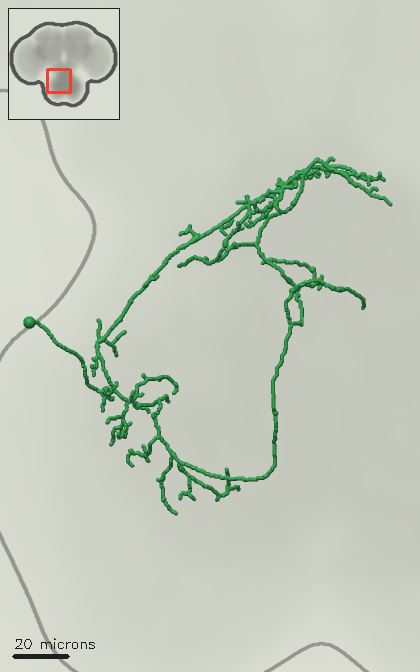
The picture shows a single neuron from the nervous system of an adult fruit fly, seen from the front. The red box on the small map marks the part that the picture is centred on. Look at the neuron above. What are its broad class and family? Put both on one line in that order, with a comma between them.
nerve-cord intrinsic neuron, hemilineage 17A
